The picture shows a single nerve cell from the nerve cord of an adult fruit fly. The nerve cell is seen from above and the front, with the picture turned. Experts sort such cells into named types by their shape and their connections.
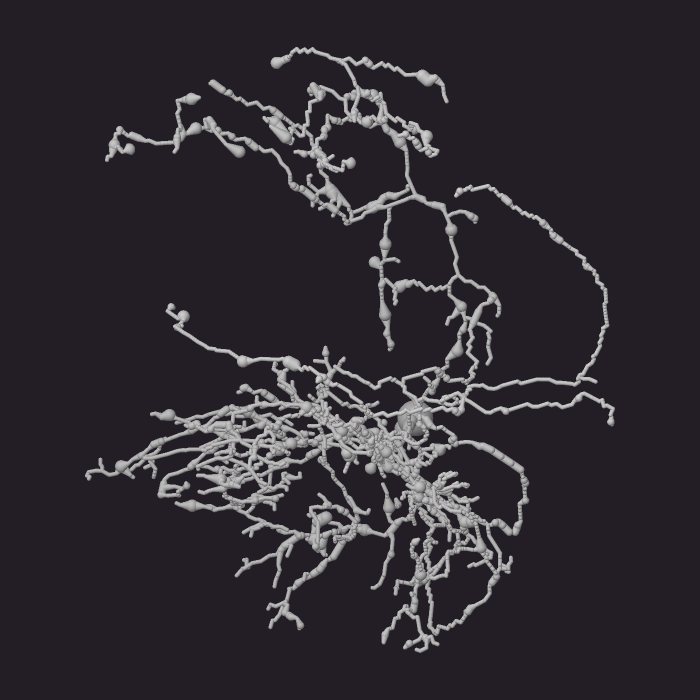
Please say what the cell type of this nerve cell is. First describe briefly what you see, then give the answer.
In this view it is about as wide as it is tall. Its broad class is nerve-cord intrinsic neuron. The cell type is IN01A043.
